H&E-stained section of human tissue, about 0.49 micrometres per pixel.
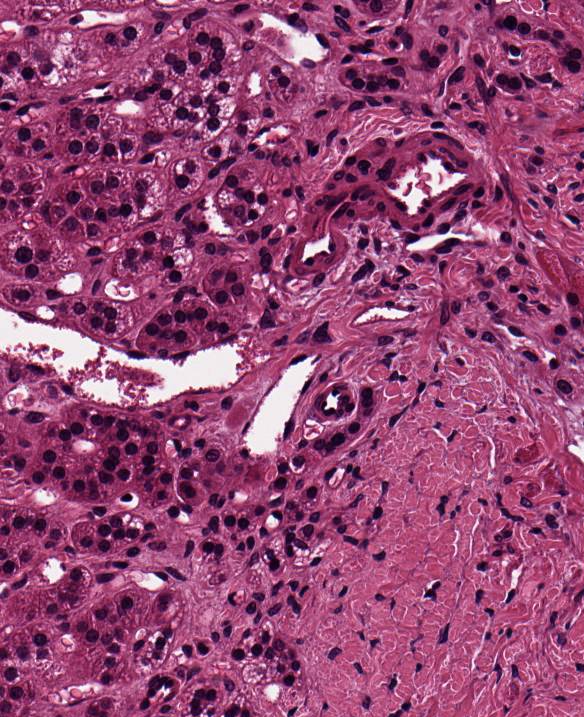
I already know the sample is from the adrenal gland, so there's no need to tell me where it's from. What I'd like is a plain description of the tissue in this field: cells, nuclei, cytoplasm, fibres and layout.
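What I notice first is that the epithelial cells lie in rounded clusters, separated by thin strands of stroma. Then, in the middle left, there are elongated slit-like empty spaces, and these contain pale granular pink material. And nowhere in the field do I find any fat cells.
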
